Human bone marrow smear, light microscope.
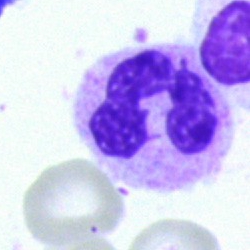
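Segmented neutrophil, central cell of a stained marrow smear. Its nucleus is bent into a horseshoe opening downward and ends in two bulky lobes joined by a band across the top. Chromatin is dark purple and coarsely clumped. Fine pinkish-violet granules lie in the cytoplasm.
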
